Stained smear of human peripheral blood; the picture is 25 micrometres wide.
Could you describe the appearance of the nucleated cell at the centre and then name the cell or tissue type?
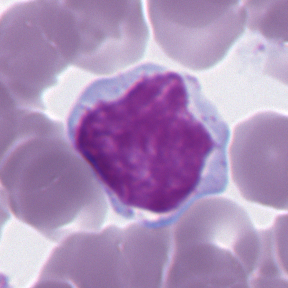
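The nucleus is a single unlobed mass, though its outline is irregular and somewhat angular. It fills most of the cell, and I can't make out any nucleoli in it. The cytoplasm holds no vacuoles. Putting that together, it's a typical lymphocyte.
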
